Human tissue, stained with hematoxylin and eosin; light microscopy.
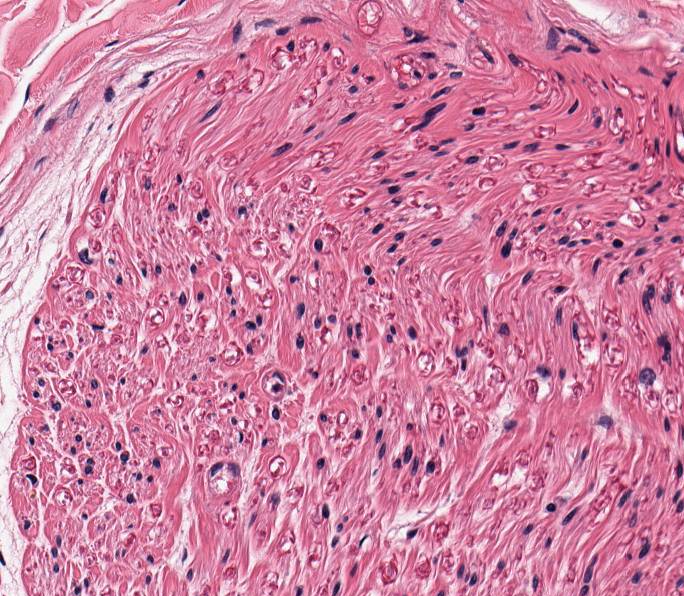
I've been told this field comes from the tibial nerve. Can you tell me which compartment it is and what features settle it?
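Nerve fascicle: the single large rounded bundle filling most of the field. Check one, fibre course: wavy lengthwise strands at upper right, cross-cut rounded profiles toward lower left.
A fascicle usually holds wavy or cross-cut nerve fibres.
Check two: many small round clear spaces, each with a central pink dot.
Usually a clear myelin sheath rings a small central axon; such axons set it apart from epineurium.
Check three: mostly dark, elongated, wavy nuclei between the fibres.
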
